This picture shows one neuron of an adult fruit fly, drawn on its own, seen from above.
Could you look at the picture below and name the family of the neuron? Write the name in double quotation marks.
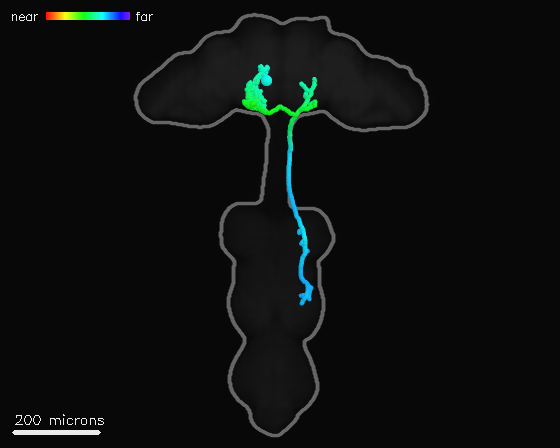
"hemilineage 14B"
